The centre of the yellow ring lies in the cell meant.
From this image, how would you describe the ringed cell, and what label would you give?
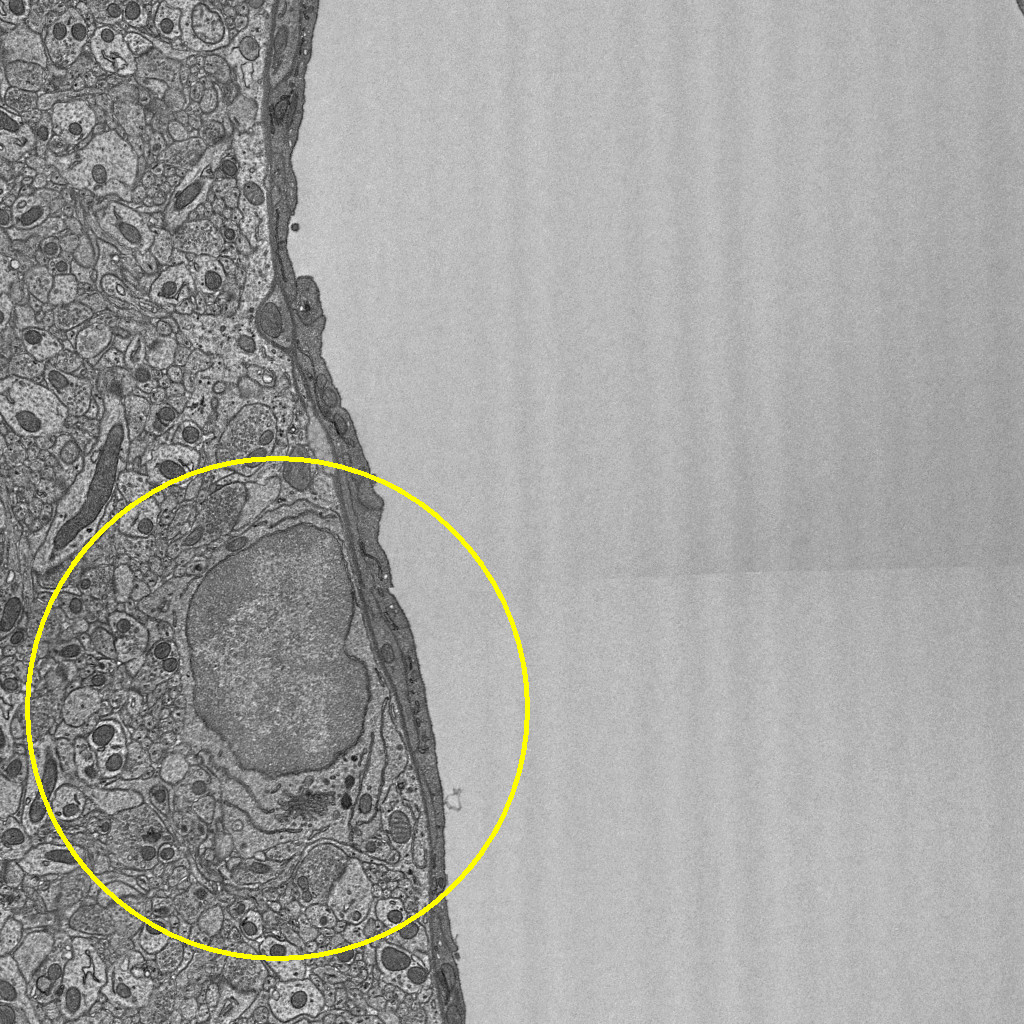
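The nucleus here comes out darker than the cytoplasm around it, its chromatin finely granular and fairly evenly spread. There's no distinct nucleolus. Just beneath the nucleus, a dark, streaky patch sits in the cytoplasm. Thin layered sheets forming the tissue's outer edge run close along the cell body's right side. It's a microglial cell.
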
